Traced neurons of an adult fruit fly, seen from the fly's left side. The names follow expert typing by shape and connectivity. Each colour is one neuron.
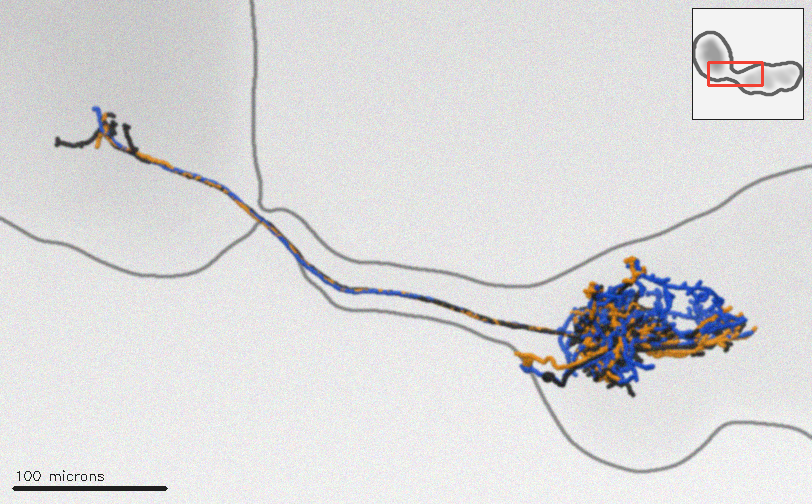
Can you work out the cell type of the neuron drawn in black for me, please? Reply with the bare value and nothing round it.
AN08B059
